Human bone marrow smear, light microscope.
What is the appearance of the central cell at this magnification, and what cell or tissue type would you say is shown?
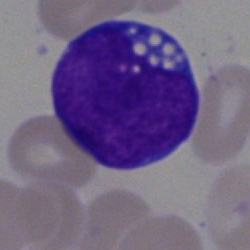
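Start with the outline: it is roughly round, with smooth edges. Now look inside, where a large nucleus fills most of the cell. The cytoplasm around it is a deep blue. Up at the upper right, several clear round vacuoles sit clustered together. This cell is a blast.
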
